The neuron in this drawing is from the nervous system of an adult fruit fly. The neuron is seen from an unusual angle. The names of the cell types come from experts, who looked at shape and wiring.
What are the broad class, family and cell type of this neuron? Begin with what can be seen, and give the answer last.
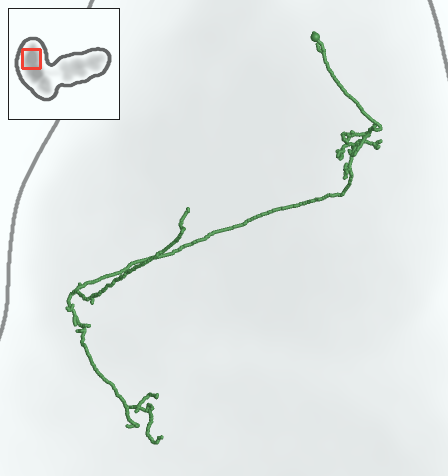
It is in the brain and does not reach the nerve cord. In this view it is taller than it is wide. Its broad class is central-brain intrinsic neuron. Its family is called class Kenyon Cell. The cell type is KCa'b'-m.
